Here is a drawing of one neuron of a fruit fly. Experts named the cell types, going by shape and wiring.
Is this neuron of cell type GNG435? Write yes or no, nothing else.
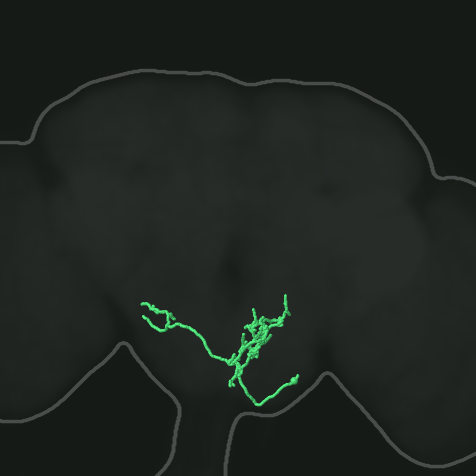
yes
